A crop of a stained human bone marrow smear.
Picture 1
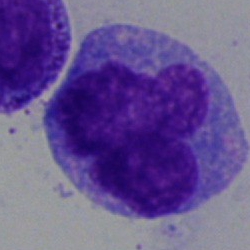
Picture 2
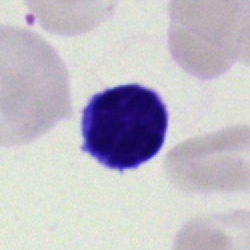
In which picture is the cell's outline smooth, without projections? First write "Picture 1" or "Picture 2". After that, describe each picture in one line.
Picture 1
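Picture 1: The cell outline is roughly round and smooth.
Picture 2: The lower edge of the cell shows a few tiny bumps.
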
